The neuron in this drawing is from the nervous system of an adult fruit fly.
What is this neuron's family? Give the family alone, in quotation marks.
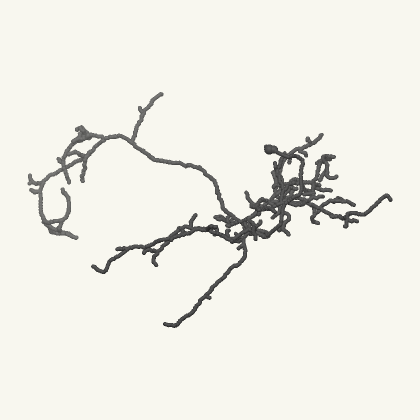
"hemilineage DM4_ventral"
